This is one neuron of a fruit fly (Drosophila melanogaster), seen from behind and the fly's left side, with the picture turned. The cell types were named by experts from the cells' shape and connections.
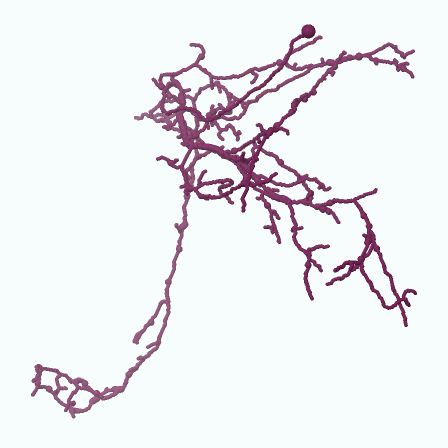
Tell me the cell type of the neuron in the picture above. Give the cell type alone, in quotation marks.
"SMP398_a"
